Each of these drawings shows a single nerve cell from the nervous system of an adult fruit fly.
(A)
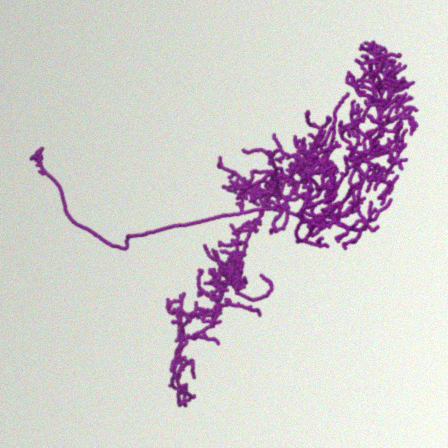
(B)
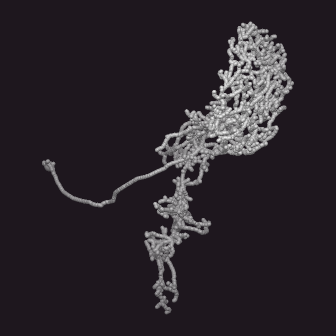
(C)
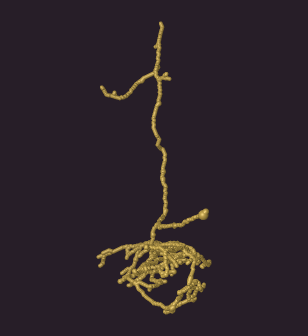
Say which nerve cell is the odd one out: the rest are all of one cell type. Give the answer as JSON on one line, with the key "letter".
{"letter": "C"}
